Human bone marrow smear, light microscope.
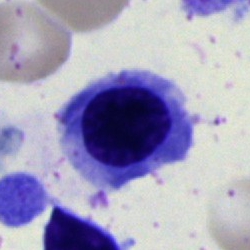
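Erythroblast, the central cell in a stained human bone marrow smear. See how the outline is irregular, with small uneven bulges along its edge. The chromatin is very dark purple and dense, filling the nucleus almost evenly. Around it runs a moderate rim of medium blue cytoplasm, in which no granules are visible.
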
